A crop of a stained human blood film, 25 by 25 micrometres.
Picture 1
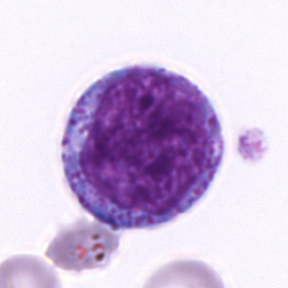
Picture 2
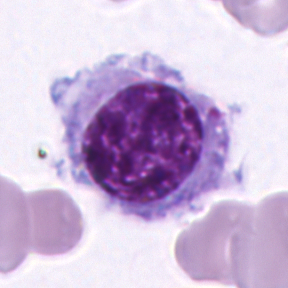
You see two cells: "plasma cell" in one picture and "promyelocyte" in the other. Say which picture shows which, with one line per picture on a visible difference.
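Picture 1: promyelocyte. The outline of the cell is round and smooth.
Picture 2: plasma cell. The outline of the cell is irregular and ragged rather than smooth.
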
